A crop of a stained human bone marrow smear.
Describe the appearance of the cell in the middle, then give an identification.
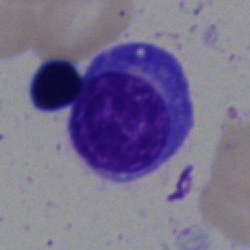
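Roughly round cell, smooth edge. The nucleus sits off-centre toward the lower left, so there's a wider rim of cytoplasm on the upper right. That cytoplasm is a deep blue, and there's a small clear spot in it right at the top edge. It's a plasma cell.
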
